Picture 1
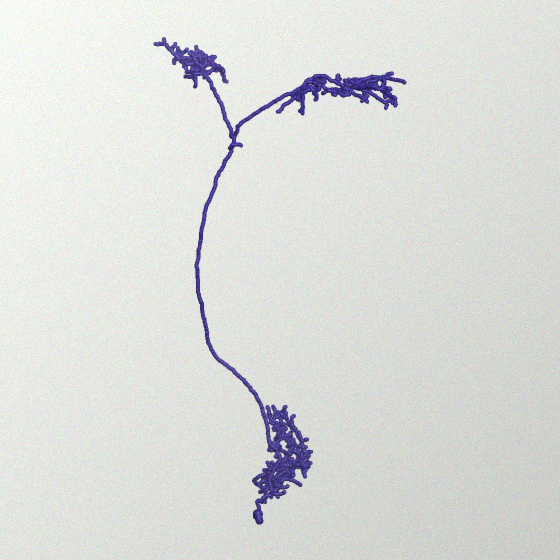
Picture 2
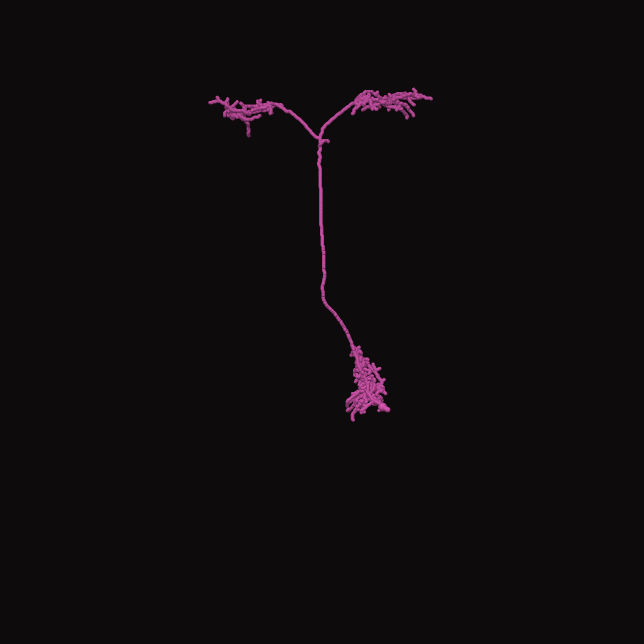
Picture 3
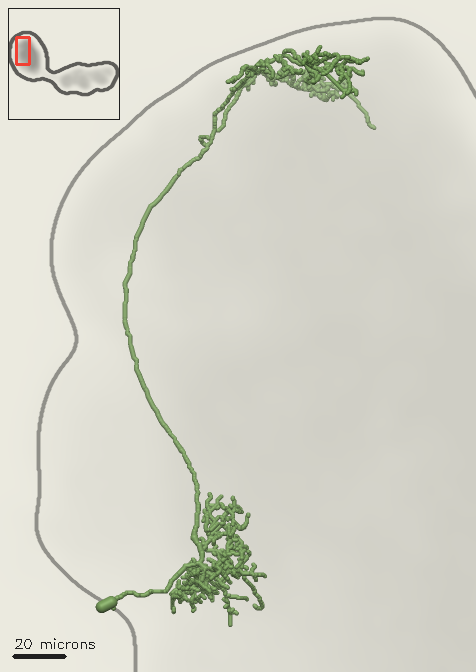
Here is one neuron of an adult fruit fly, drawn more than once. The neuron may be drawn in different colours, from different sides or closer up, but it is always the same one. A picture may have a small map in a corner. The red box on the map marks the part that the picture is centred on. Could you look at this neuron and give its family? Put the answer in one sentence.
The family is hemilineage FLAa3.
